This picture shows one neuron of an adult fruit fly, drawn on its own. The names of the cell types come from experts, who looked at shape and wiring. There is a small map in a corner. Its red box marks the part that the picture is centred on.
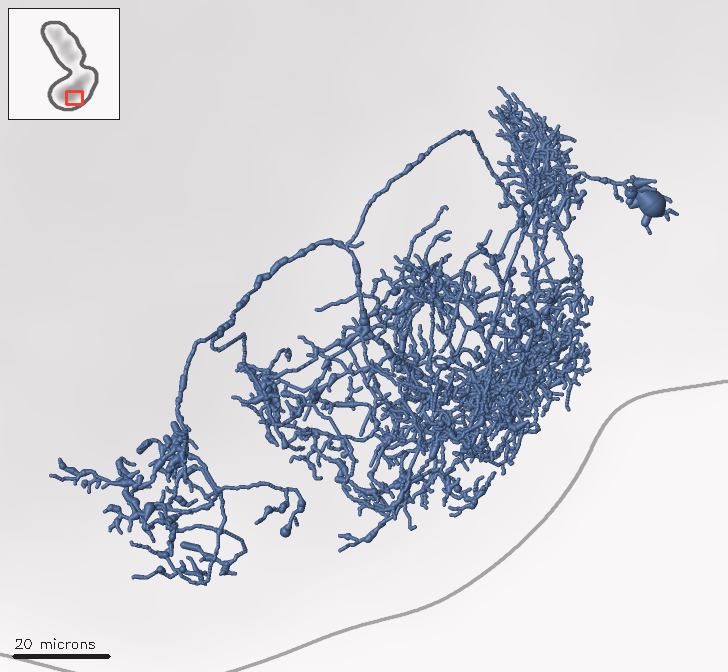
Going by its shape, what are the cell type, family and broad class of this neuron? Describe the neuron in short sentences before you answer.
From left to right in the picture it spans about 130 microns. More than a hundred branch ends can be seen. It is of cell type MBON30. The family is MBON. It is a central-brain intrinsic neuron.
